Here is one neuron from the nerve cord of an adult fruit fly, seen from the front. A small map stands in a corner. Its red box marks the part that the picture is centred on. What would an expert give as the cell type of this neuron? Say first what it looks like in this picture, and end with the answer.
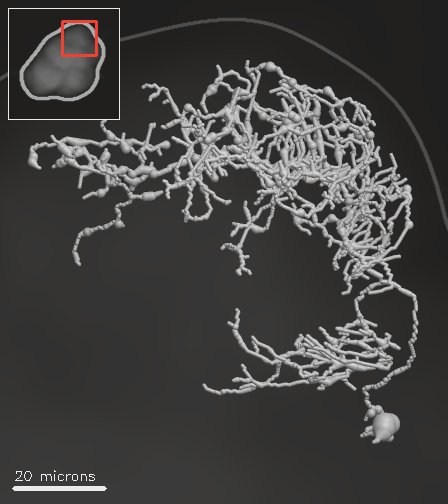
From left to right in the picture it spans about 85 microns. As drawn here it is about as wide as it is tall. This is a motor neuron of the nerve cord. It is of cell type MNad68.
